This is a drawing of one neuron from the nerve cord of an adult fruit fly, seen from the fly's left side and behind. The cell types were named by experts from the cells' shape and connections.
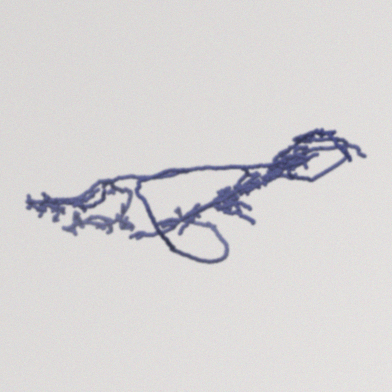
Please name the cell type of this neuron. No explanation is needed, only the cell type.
IN19B040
